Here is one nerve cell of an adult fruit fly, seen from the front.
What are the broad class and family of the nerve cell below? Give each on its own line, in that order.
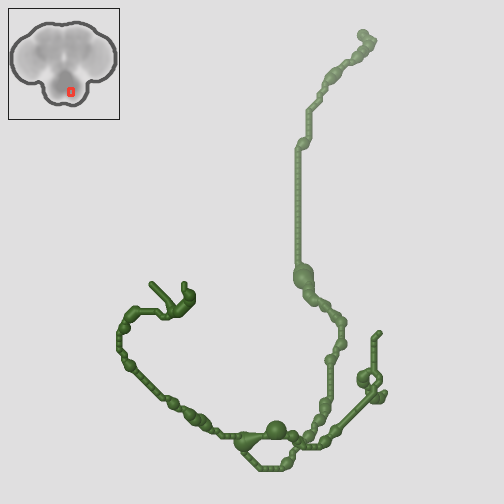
sensory neuron entering the nerve cord
class mechanosensory tactile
